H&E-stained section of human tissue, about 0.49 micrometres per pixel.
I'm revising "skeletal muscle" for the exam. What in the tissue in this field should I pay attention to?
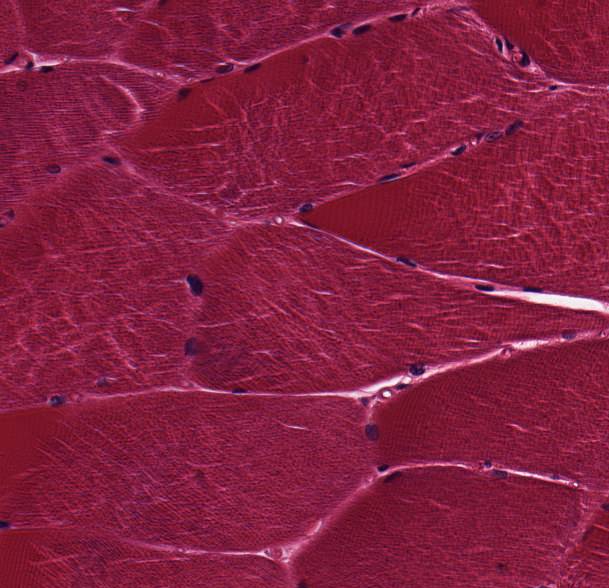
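The nuclei of this skeletal muscle sit at the edges of the fibres, along the boundaries where neighbouring fibres meet. Each one is small and dark, flattened or elongated. Between the fibres there are only thin, pale strands of connective tissue.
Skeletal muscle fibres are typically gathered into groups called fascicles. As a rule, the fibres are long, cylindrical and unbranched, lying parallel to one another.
Wherever you look in the field, you will find no fat cells.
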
